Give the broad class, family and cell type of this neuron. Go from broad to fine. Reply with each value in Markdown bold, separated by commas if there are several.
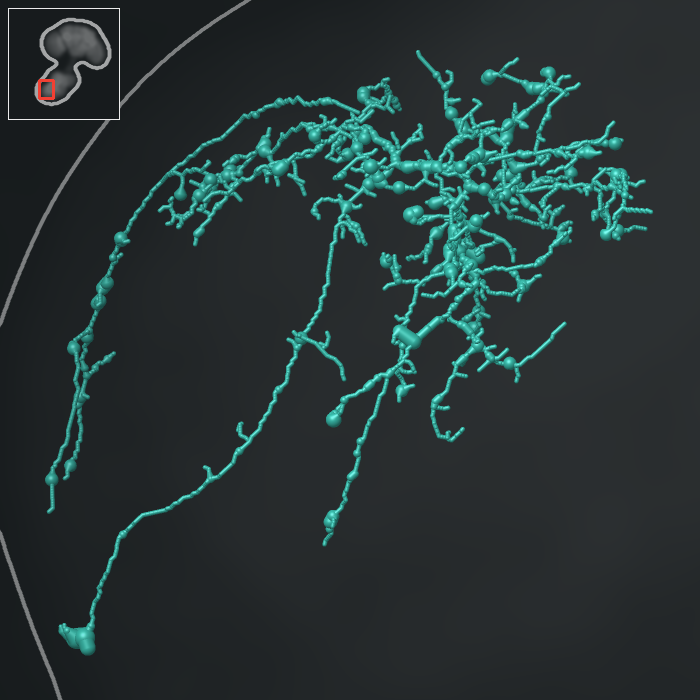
**nerve-cord intrinsic neuron**, **hemilineage 08A**, **IN08A037**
